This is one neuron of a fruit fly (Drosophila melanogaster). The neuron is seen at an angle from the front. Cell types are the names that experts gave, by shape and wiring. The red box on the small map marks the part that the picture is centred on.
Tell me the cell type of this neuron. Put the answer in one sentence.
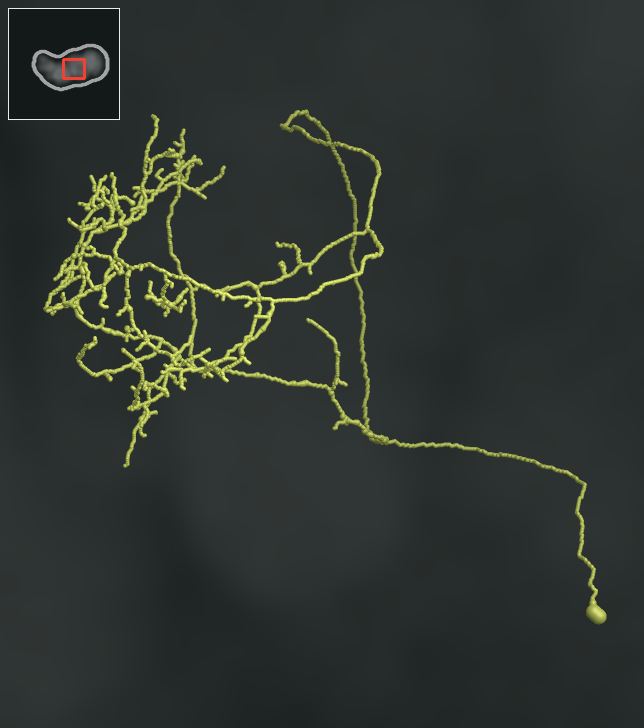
The cell type is AVLP454_a1.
